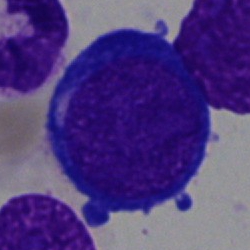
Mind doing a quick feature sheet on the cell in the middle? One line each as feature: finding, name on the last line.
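Blebs: small, rounded, projecting from the lower edge
Cytoplasm: thin rim around the nucleus, deep blue
Pale crescent: in the cytoplasm, left side
Identity: proerythroblast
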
